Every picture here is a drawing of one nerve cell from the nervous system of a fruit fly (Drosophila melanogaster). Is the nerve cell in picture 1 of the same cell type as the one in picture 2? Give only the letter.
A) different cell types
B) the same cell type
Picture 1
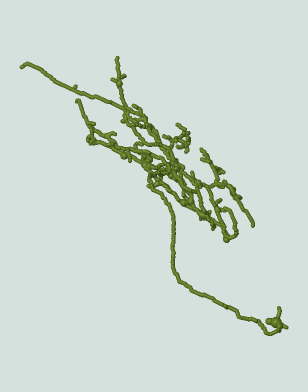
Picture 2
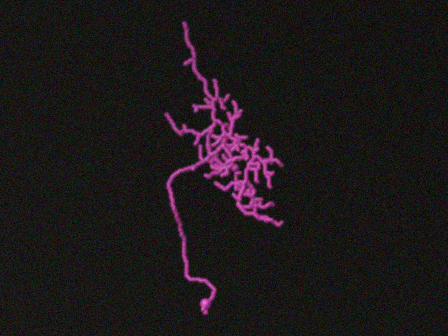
B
